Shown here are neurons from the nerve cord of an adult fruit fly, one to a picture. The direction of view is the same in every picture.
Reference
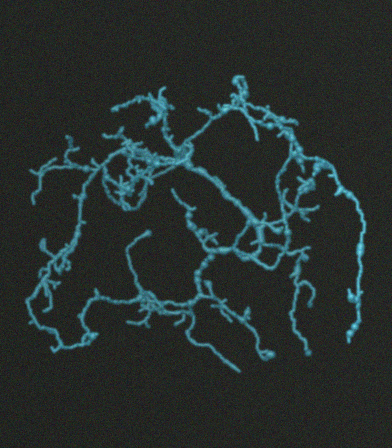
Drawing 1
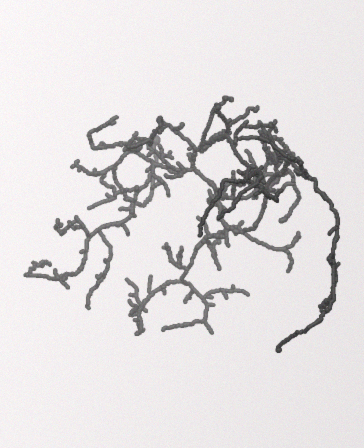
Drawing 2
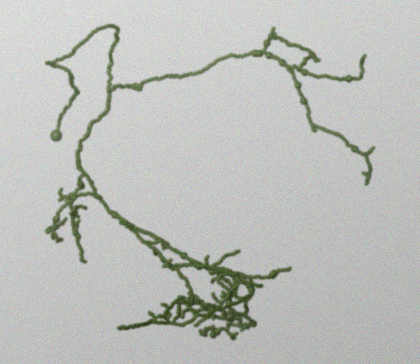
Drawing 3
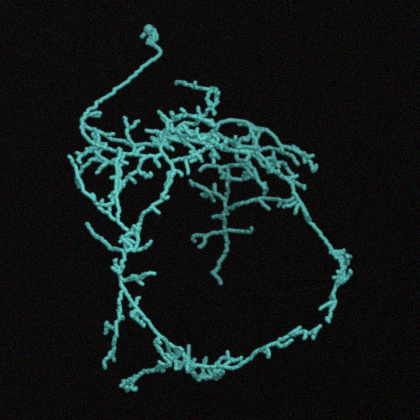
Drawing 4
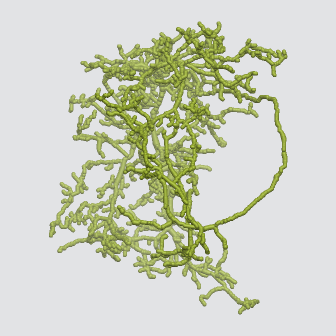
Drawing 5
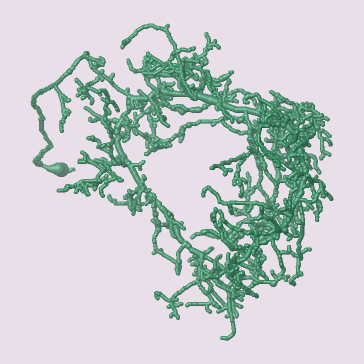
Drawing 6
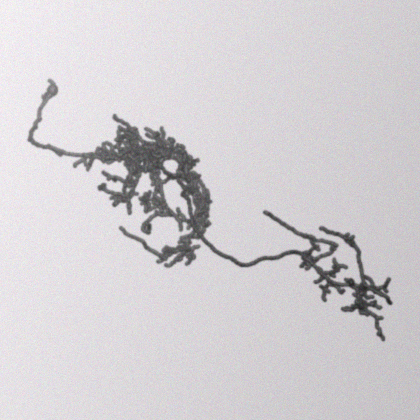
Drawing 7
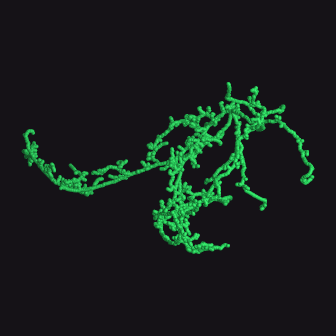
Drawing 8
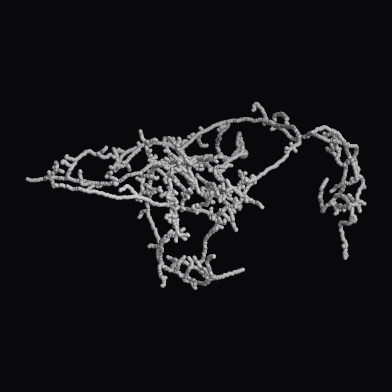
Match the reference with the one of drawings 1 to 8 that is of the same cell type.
1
